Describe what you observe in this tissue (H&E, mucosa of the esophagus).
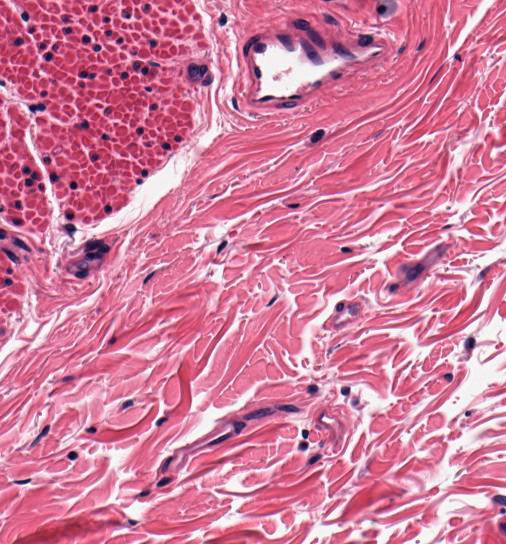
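Nuclei first: in the connective tissue they are sparse, dark and mostly slender. Next, a small vessel near the top centre has an empty lumen. Then the collagen bundles, many of them parted by narrow white clefts. Last, fat cells: none anywhere in the field.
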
